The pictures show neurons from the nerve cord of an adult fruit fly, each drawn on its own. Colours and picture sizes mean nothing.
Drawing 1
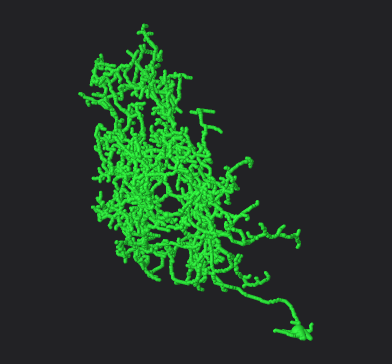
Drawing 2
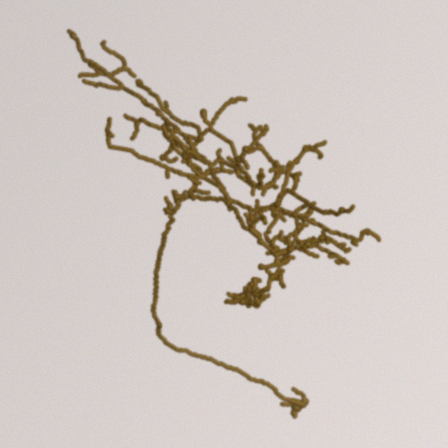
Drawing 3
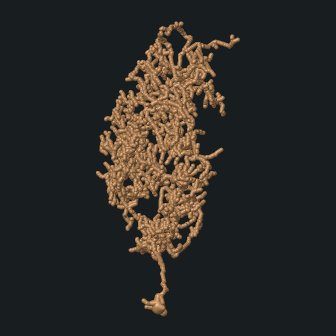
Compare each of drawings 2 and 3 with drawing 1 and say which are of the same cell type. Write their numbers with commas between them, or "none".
3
